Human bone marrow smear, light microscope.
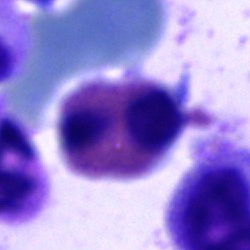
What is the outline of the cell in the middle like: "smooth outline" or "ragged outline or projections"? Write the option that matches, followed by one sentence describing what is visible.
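Ragged outline or projections. A small pointed tag projects outward from the upper right edge of the cell.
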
